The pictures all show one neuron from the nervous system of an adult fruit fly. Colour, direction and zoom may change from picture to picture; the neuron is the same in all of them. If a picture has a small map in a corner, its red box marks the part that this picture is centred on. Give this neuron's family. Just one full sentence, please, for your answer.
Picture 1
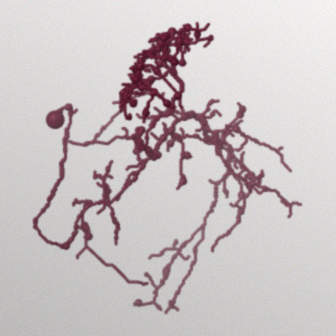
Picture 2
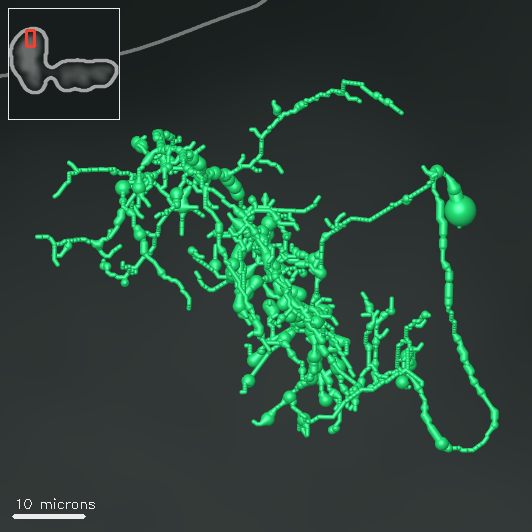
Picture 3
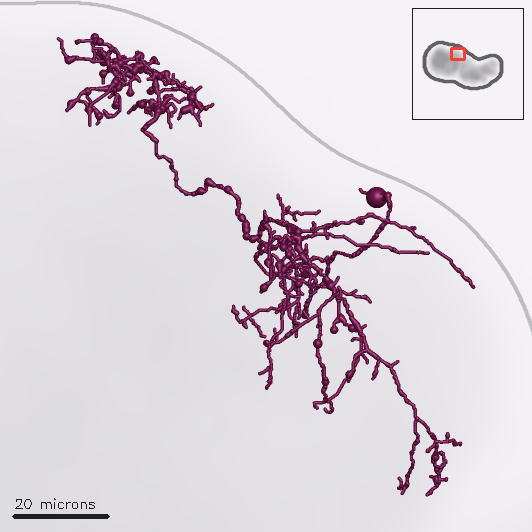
This neuron has hemilineage LHp2 as its family.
